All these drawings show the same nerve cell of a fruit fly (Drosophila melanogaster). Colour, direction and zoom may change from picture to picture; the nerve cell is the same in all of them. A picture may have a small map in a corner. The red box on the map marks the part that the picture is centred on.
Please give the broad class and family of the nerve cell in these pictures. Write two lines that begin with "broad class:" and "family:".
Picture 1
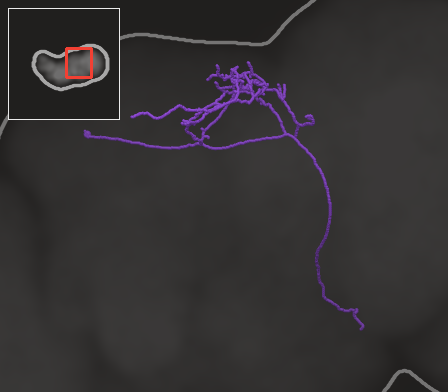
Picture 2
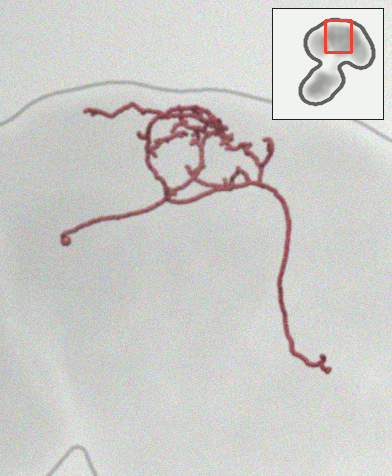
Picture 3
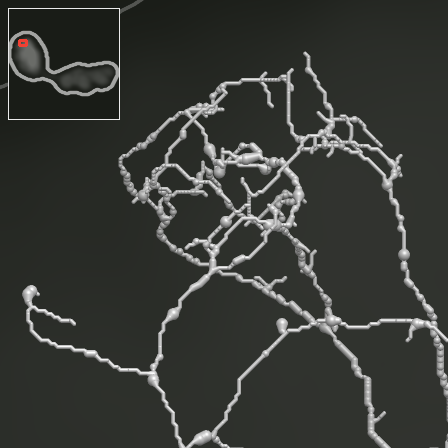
broad class: central-brain intrinsic neuron
family: hemilineage SMPpv2_dorsal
